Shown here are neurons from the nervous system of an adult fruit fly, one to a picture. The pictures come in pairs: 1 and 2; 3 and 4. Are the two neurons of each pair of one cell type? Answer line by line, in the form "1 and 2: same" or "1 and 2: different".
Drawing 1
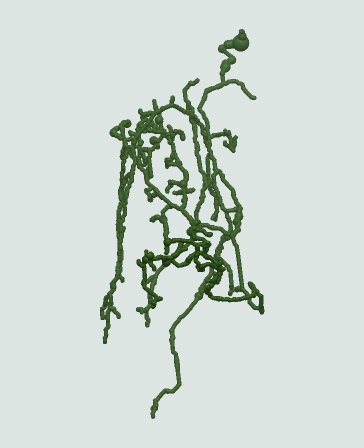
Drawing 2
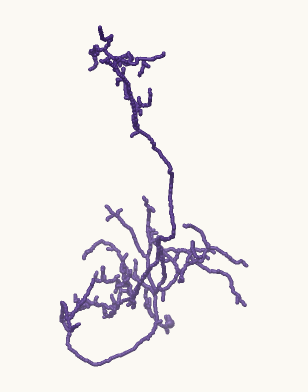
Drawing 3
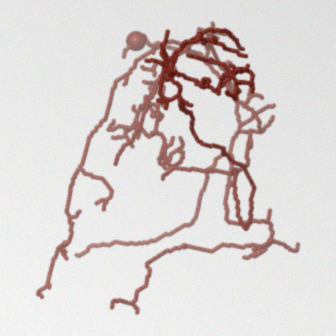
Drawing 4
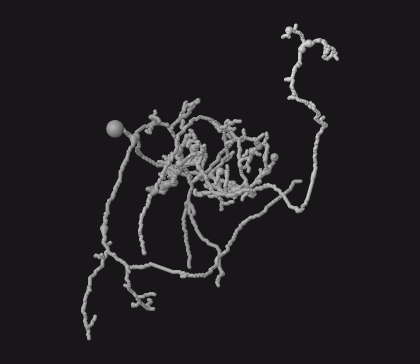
1 and 2: same
3 and 4: different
